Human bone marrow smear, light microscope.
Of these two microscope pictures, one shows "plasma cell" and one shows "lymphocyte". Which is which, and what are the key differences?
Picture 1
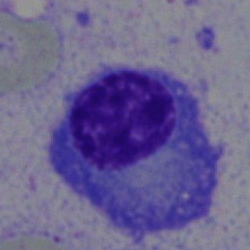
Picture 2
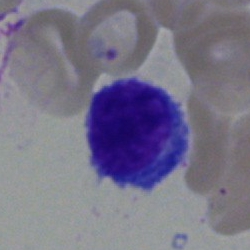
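A plasma cell appears in picture 1, a lymphocyte in picture 2. Outline: the plasma cell is irregular and somewhat angular rather than smoothly round; the lymphocyte is roughly round. In the plasma cell, the cytoplasm is abundant and deep blue, occupying a broad area below and to the right of the nucleus.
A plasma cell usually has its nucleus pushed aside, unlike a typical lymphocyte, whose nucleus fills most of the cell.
In the lymphocyte, the nucleus fills most of the cell, and cytoplasm appears only as a narrow deep blue crescent along the lower right edge.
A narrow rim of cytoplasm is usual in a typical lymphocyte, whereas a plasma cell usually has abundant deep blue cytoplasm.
Chromatin: dark purple and clumped in the plasma cell, with paler patches between the clumps; dark purple and dense in the lymphocyte.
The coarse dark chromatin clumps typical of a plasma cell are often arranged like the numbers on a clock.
Neither cell shows distinct granules in its cytoplasm. No other nucleated cell touches the plasma cell.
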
